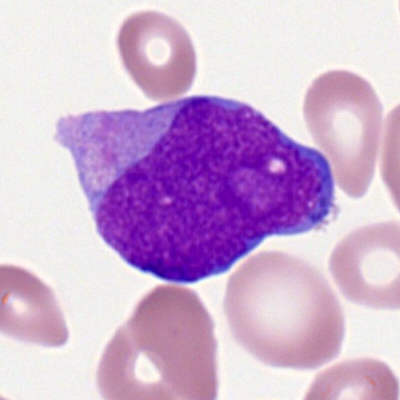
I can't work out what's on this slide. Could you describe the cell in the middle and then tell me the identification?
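Finely stippled chromatin spreads fairly evenly through the nucleus. In the upper right part of the nucleus there is a small, pale, round spot. The left extension contains paler lilac cytoplasm with a finely speckled texture. Small frayed projections protrude from the right end of the cell. Answer: myeloblast.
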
